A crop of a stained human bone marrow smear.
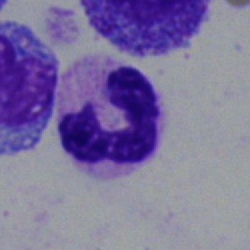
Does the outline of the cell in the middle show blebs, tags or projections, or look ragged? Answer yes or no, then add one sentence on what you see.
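No. The cell outline is roughly round and smooth.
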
